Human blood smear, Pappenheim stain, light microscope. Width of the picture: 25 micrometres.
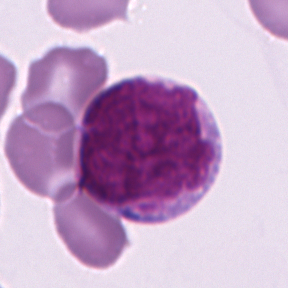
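Myeloblast: a round cell with a smooth outline. Its nucleus sits toward the upper left, so you mostly see the pale blue-grey cytoplasm as a crescent along the right and lower edge. That nucleus is about 12 micrometres across and takes up about 80% of the cell's area. Note the chromatin: dark purple, with a fine, mottled, strand-like texture rather than large solid clumps.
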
